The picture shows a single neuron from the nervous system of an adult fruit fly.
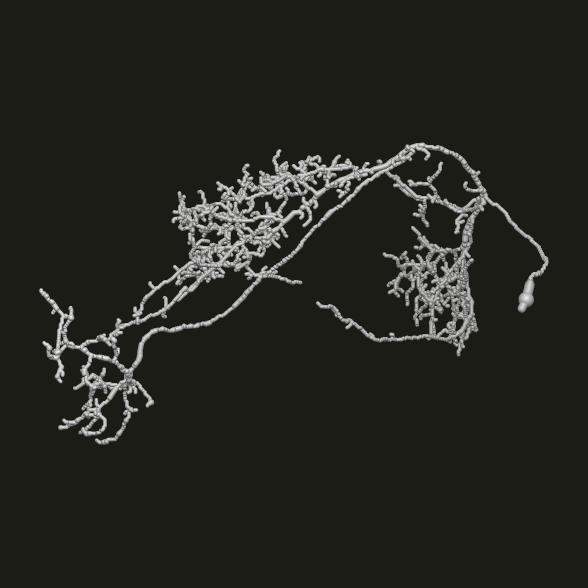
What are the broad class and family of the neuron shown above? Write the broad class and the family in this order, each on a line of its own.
central-brain intrinsic neuron
hemilineage SMPad2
